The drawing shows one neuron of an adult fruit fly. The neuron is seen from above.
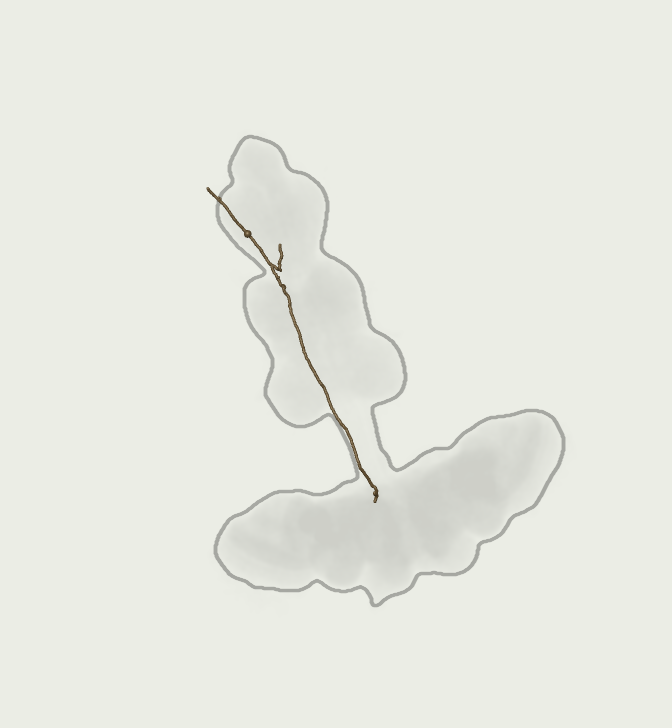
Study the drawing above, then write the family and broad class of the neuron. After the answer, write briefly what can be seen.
The name of its family is class mechanosensory proprioceptive. This is a sensory neuron ascending to the brain. In this view it is taller than it is wide.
